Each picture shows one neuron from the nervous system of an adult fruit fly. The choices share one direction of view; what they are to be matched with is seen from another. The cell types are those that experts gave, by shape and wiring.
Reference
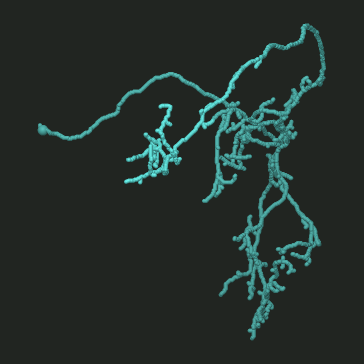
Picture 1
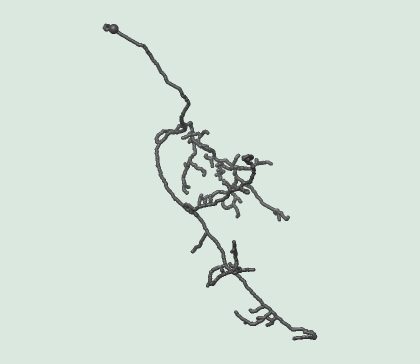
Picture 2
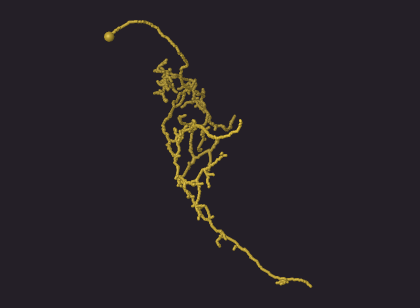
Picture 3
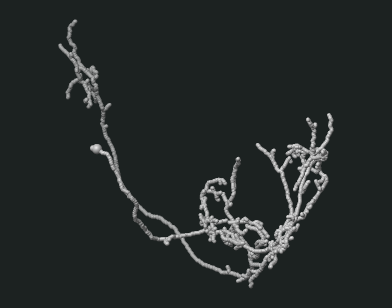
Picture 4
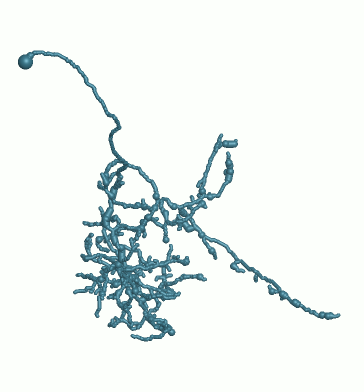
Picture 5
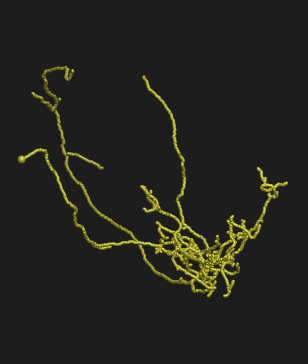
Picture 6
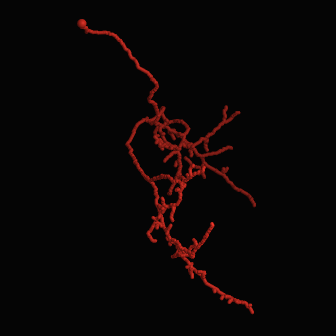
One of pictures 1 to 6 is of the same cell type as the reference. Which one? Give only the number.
3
